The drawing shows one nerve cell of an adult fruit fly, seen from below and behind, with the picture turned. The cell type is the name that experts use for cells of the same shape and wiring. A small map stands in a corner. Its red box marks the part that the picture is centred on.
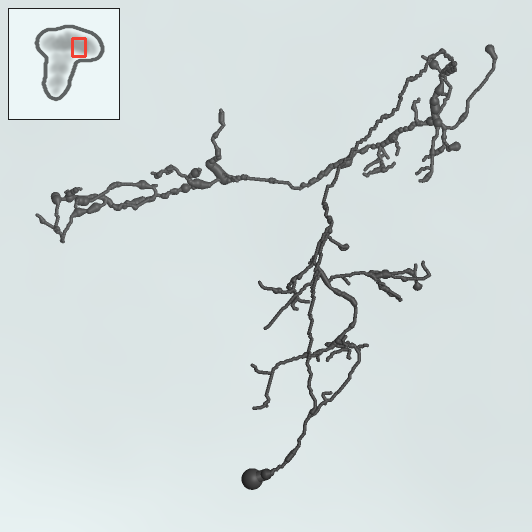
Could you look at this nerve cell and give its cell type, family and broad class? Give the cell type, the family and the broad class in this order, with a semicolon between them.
SIP089; hemilineage DL1_ventral; central-brain intrinsic neuron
